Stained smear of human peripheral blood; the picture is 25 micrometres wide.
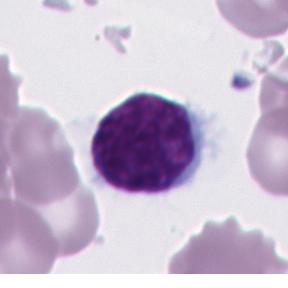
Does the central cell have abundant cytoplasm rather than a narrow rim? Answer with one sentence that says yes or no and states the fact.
No, most of the cell is taken up by its nucleus.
